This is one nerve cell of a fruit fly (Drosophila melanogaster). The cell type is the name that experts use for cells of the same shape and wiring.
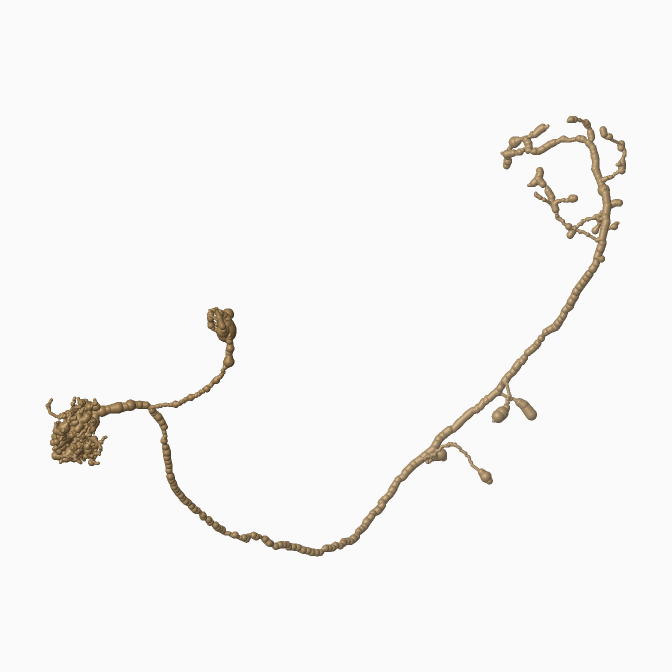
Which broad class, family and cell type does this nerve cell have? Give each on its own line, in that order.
central-brain intrinsic neuron
hemilineage ALlv1
VC5_lvPN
